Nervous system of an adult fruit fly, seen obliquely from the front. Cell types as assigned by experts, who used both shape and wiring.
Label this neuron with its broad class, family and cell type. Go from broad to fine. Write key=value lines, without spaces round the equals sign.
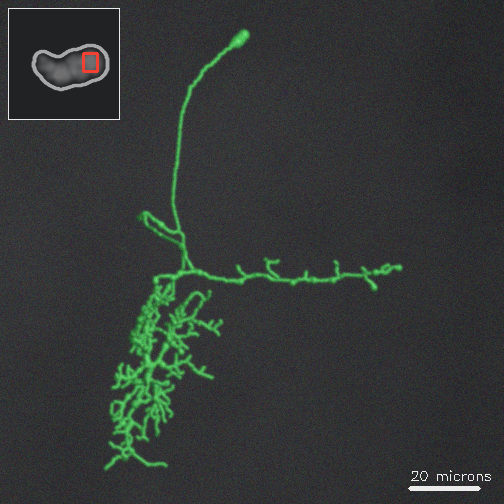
broad_class=visual projection neuron
family=hemilineage VPNp3
cell_type=LC11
